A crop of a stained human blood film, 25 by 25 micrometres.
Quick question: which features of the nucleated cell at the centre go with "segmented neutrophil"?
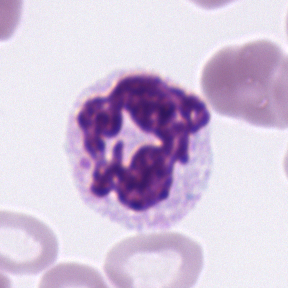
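Start with the nucleus: it is divided into several connected lobes that curve around a pale central space.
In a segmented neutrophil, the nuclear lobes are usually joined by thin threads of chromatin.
The connected lobes here fit that. The cytoplasm is pale pinkish-lilac and holds fine, faint granules. The cell measures about 14 micrometres across and the nucleus about 12 micrometres.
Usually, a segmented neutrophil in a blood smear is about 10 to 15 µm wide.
So this cell's size sits comfortably in that range.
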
